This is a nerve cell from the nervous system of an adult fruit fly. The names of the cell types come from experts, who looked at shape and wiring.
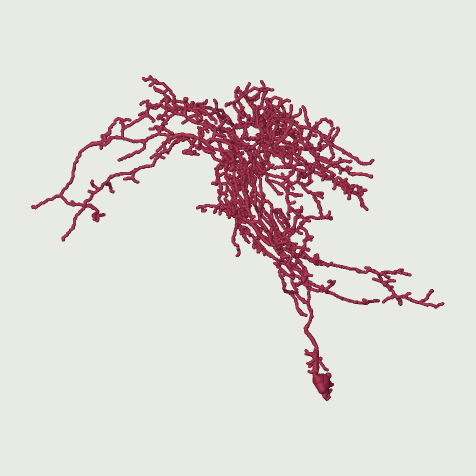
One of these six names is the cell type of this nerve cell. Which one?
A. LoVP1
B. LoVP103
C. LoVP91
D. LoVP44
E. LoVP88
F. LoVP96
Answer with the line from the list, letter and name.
F. LoVP96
